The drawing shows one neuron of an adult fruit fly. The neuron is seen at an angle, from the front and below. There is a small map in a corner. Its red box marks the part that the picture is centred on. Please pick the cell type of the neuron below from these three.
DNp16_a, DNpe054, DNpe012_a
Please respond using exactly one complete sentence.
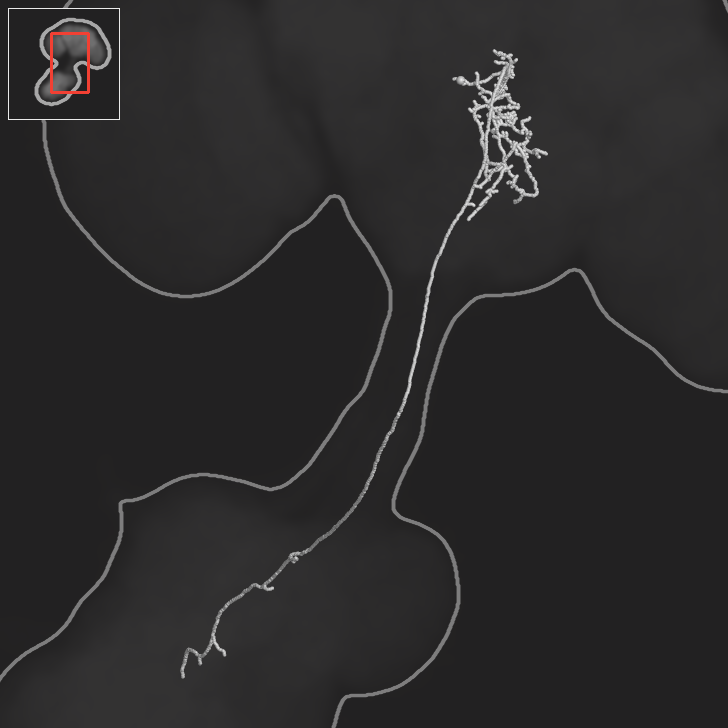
The cell type DNpe012_a is the type of this neuron.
